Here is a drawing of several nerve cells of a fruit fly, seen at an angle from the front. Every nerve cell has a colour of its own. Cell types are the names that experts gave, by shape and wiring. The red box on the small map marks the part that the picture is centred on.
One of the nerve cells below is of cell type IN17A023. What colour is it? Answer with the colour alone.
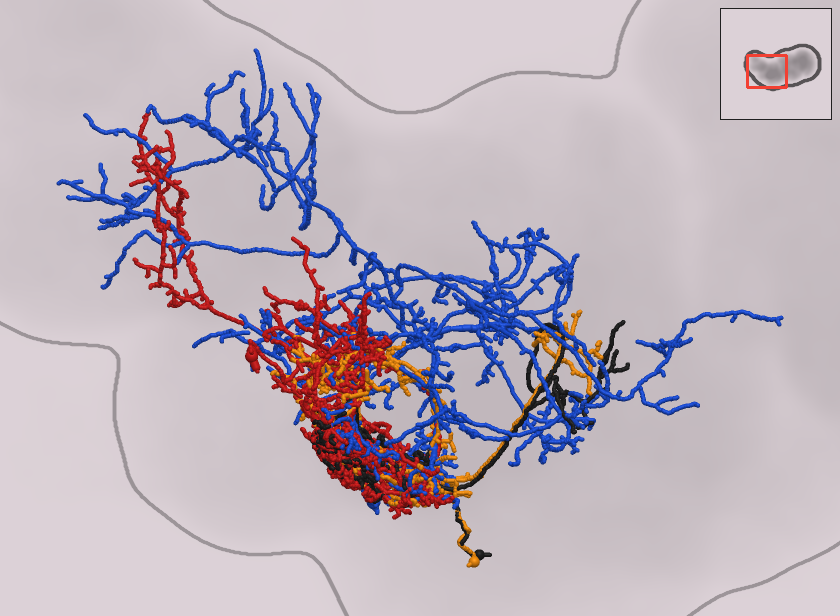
red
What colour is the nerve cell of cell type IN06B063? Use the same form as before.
orange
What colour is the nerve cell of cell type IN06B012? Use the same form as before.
blue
